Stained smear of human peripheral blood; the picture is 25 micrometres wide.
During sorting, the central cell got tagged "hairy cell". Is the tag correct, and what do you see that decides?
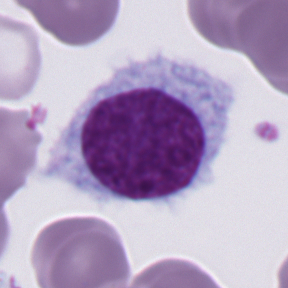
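Yes, hairy cell is the right name for this cell. Its margin is ragged and carries many fine hair-like projections.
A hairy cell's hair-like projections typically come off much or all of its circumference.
The cytoplasm is pale greyish blue and forms a broad rim above and to the left of the nucleus, narrowing to a thin rim below it.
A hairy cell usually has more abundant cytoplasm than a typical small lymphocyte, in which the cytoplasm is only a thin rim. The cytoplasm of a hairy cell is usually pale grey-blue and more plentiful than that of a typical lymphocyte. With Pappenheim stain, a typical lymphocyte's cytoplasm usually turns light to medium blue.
So the broad, pale greyish blue rim counts for hairy cell and against typical lymphocyte. The nucleus is round in outline, about 10 micrometres across, and fills about 60% of the cell's area.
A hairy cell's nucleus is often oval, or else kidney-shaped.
No distinct nucleolus is visible in the nucleus, and a small platelet lies separately to the right of the cell.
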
